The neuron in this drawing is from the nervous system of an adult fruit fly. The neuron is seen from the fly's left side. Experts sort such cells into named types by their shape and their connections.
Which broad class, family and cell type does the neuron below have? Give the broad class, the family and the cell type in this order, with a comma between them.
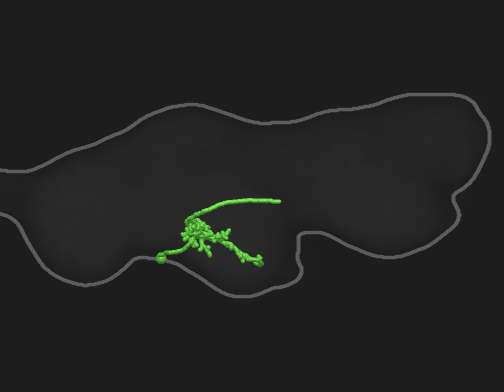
nerve-cord intrinsic neuron, hemilineage 10B, IN10B059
